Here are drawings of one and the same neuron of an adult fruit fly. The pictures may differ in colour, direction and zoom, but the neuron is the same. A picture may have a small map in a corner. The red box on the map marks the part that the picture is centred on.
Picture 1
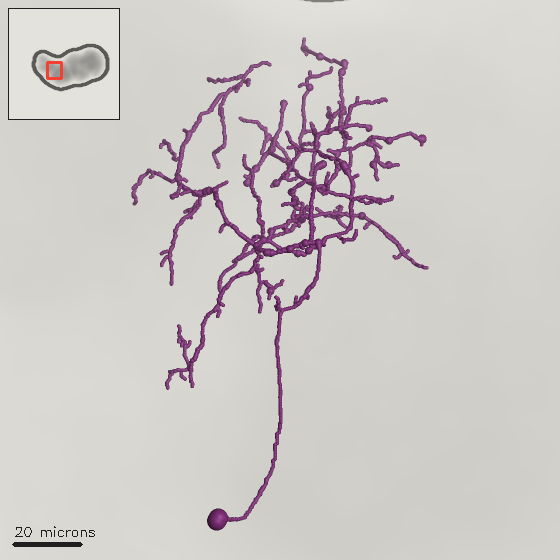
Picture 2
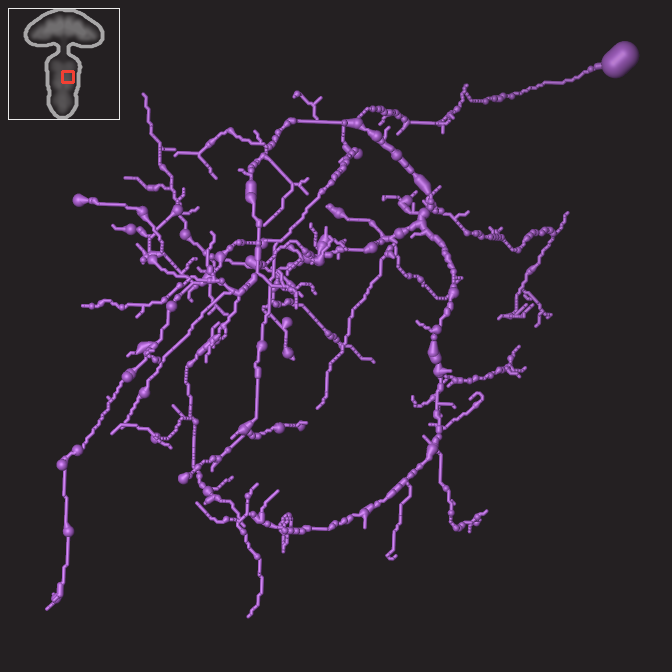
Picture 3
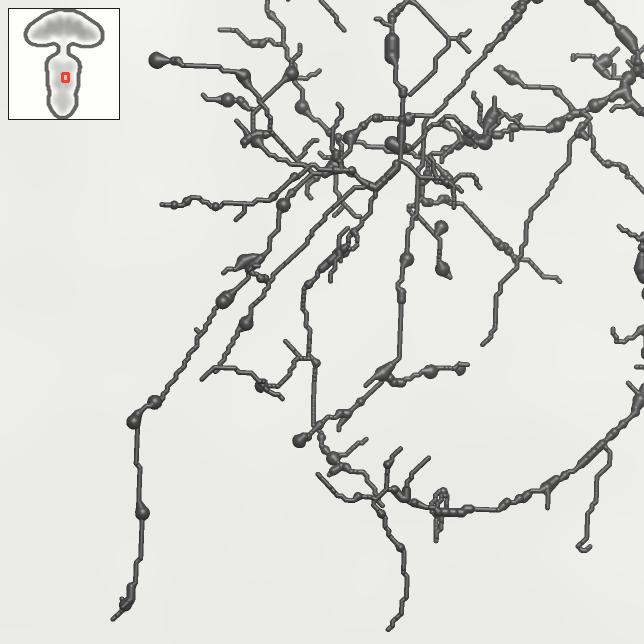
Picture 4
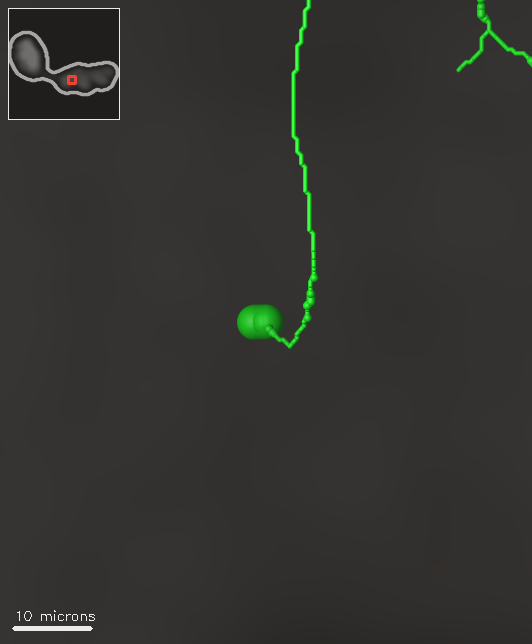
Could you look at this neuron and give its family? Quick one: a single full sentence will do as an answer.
It is hemilineage 03B which is the family of the neuron.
